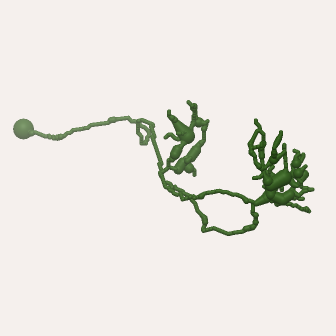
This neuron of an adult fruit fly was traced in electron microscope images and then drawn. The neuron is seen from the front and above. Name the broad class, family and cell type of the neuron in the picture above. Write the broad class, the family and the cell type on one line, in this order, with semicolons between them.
optic-lobe intrinsic neuron; T; T5b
